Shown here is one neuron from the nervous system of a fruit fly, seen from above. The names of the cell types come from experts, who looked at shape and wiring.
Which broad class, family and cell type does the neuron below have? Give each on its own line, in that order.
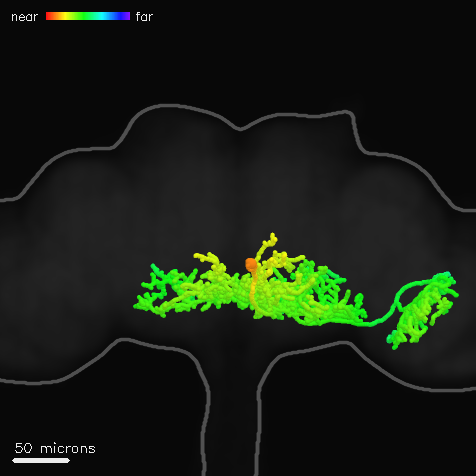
visual centrifugal neuron
LoVC
LoVC5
